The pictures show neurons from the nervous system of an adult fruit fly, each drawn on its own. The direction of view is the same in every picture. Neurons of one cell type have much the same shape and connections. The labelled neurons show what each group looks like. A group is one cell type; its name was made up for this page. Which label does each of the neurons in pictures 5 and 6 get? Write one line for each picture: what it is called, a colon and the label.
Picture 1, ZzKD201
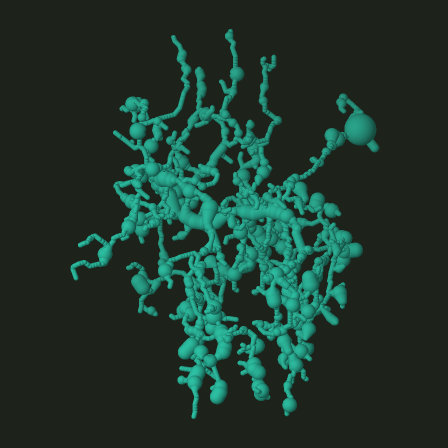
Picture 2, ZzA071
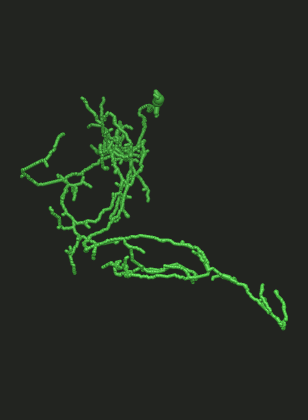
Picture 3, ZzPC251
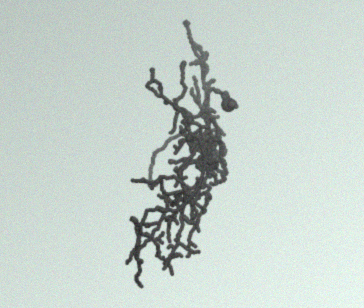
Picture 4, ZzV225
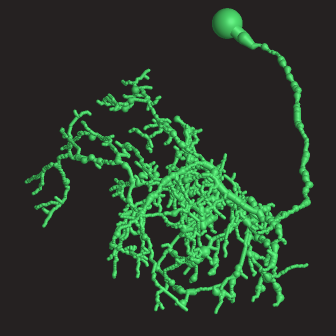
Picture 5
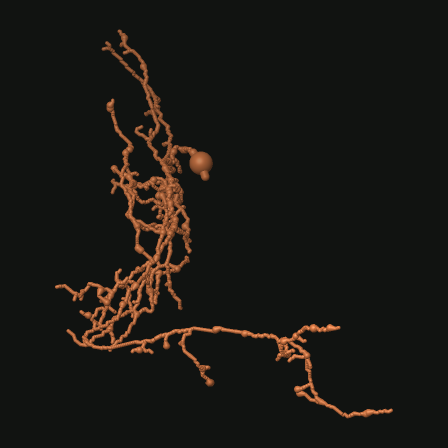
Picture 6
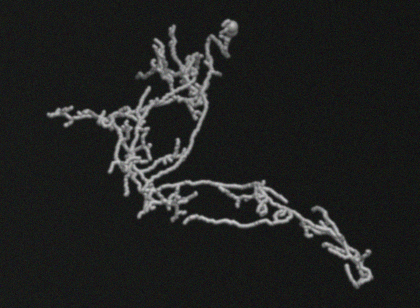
5: ZzPC251
6: ZzA071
